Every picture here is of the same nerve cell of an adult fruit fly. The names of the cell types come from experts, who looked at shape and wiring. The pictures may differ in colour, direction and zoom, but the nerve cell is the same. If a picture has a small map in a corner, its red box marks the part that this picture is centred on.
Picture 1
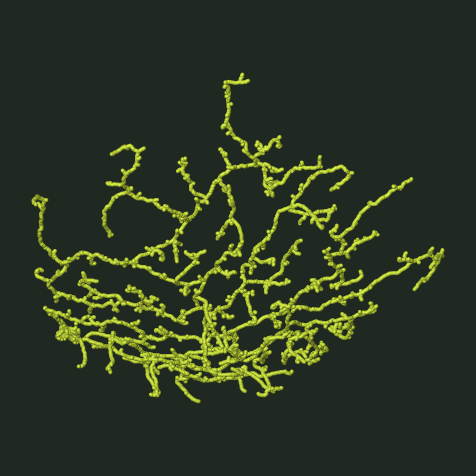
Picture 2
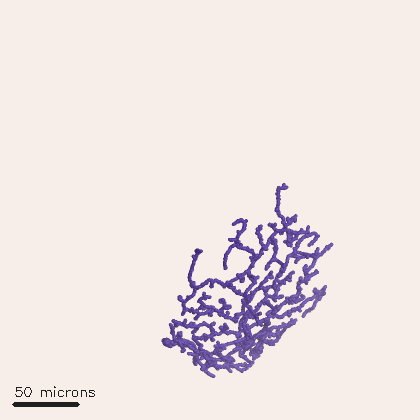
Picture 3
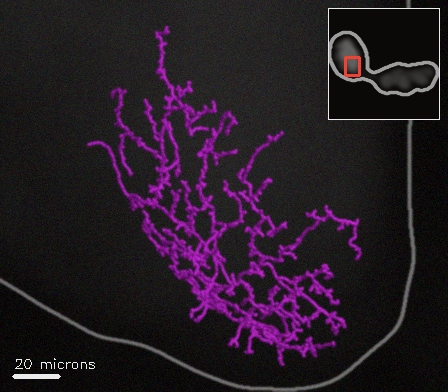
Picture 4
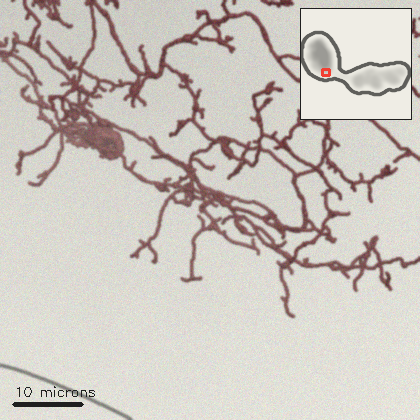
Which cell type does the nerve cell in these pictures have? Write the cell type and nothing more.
Cm11d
